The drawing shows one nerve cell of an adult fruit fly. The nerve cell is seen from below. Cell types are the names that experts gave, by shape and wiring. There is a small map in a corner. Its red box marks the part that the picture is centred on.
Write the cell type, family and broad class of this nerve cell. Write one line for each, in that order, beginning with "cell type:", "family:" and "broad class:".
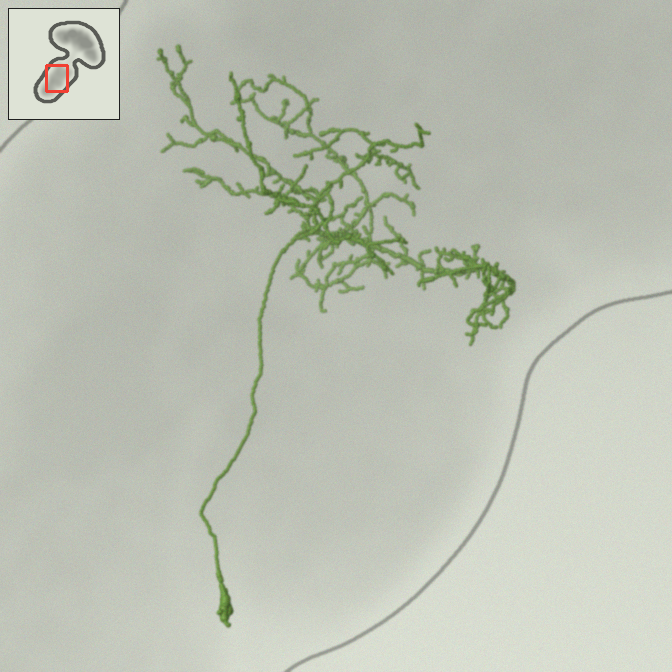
cell type: IN12A044
family: hemilineage 12A
broad class: nerve-cord intrinsic neuron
